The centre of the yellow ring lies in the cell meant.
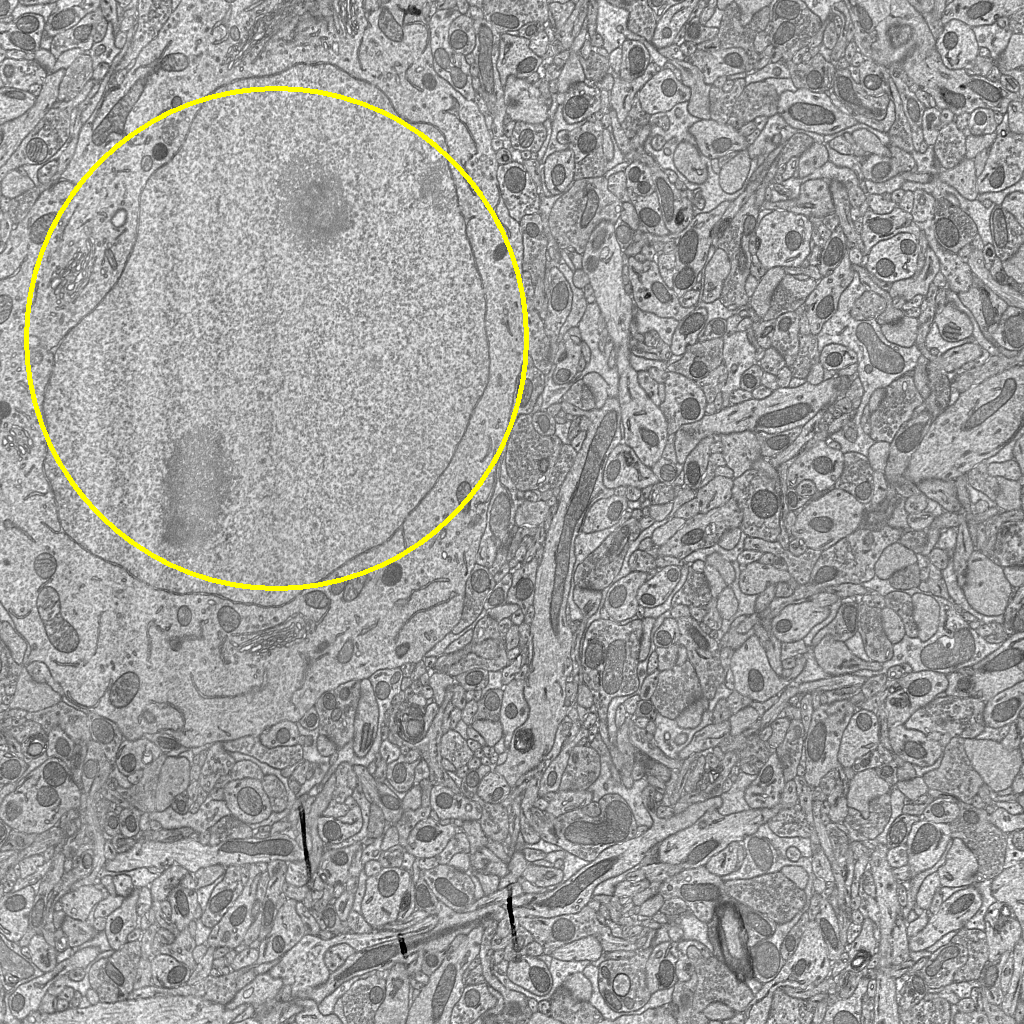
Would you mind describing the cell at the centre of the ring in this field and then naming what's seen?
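Nucleus large, rounded, whole outline present in section. Envelope smooth, no deep infoldings. Chromatin pale, finely dispersed; no dense clumps lining envelope. Two darker, ill-defined patches: one upper part, one lower left. Cell: excitatory neuron.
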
